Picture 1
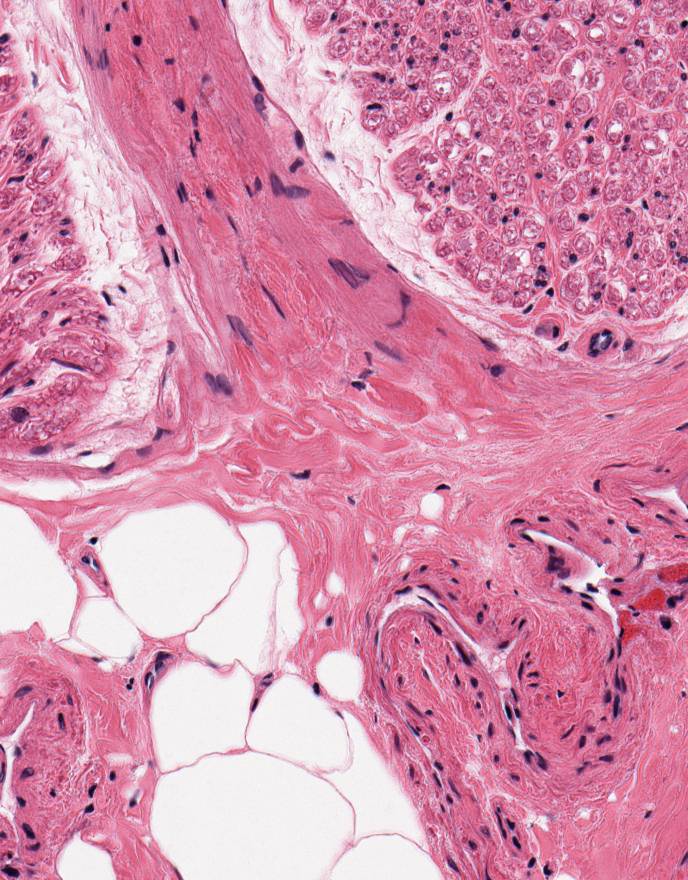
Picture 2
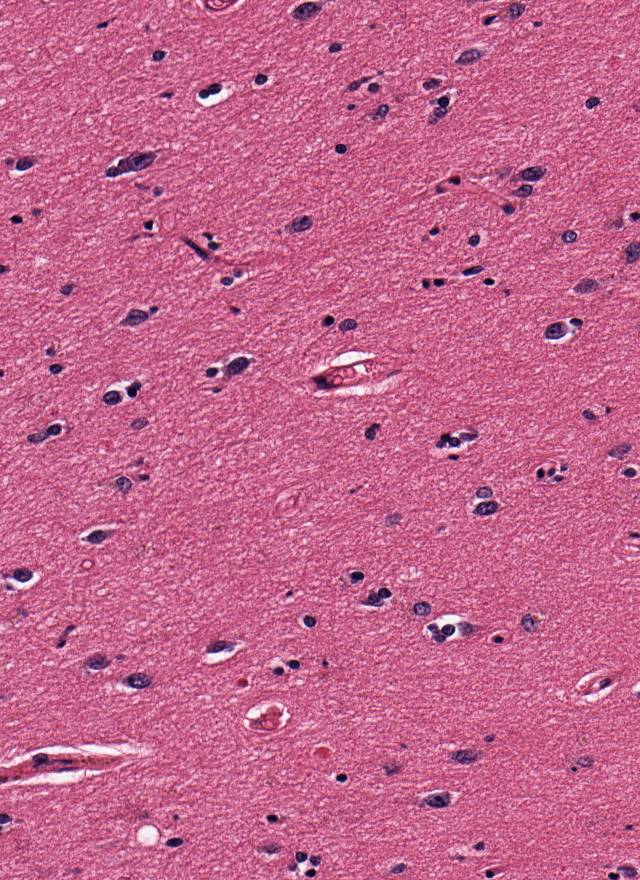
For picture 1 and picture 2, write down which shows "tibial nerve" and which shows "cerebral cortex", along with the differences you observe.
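Tibial nerve = picture 1; cerebral cortex = picture 2. Picture 1, upper right: large nerve fascicle cut across, many small rounded fibre profiles packed together, sparse small dark nuclei among them. Picture 2: pink, finely fibrillary matrix throughout; cells sparse, widely spaced. Picture 2 nuclei: mostly small, round, darkly stained; many sit in a small clear space. Picture 1, lower left: adipocytes, large empty polygonal spaces with thin pink walls. Picture 1, right edge, lower half: small cluster of bright red erythrocytes.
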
